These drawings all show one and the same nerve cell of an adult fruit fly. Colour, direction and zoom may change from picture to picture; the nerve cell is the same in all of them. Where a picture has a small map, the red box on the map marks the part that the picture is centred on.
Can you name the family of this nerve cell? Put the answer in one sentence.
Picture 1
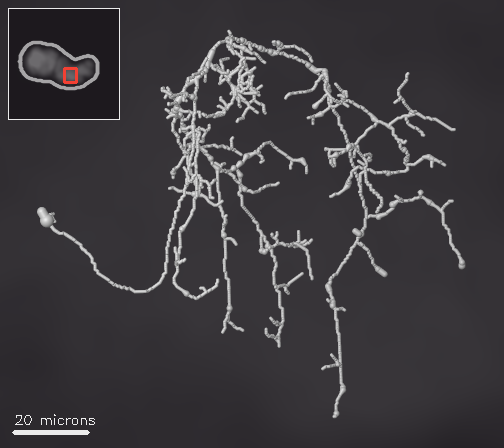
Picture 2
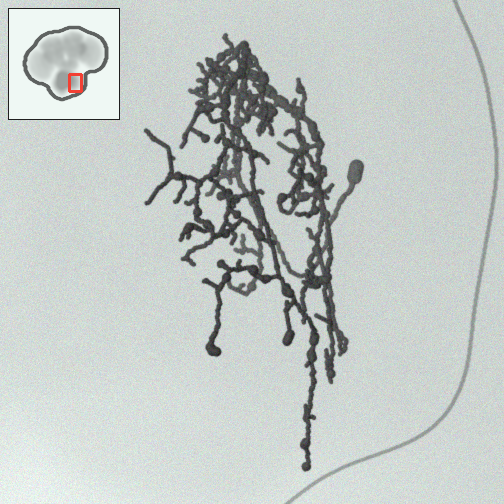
The family is hemilineage 08A.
